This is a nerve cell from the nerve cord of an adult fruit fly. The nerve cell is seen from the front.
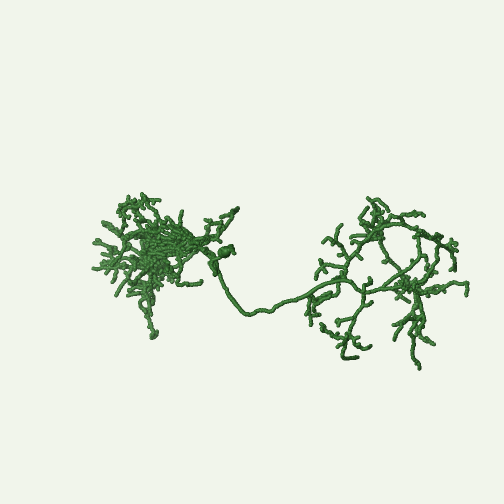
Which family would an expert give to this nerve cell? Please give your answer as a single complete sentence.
The nerve cell is part of the family known as hemilineage 01A.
